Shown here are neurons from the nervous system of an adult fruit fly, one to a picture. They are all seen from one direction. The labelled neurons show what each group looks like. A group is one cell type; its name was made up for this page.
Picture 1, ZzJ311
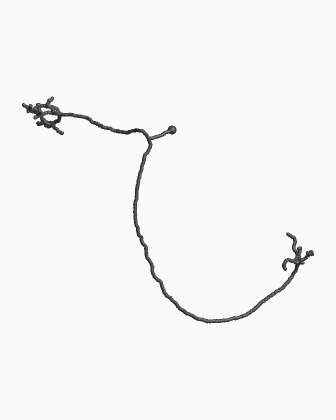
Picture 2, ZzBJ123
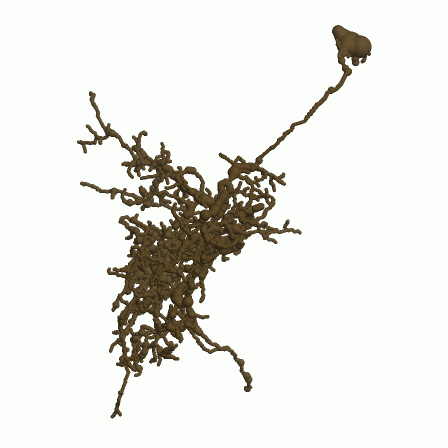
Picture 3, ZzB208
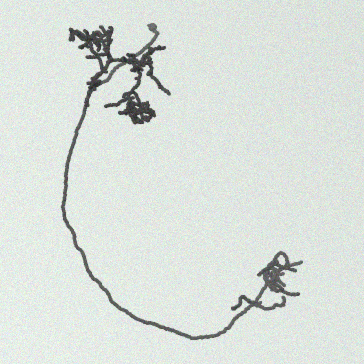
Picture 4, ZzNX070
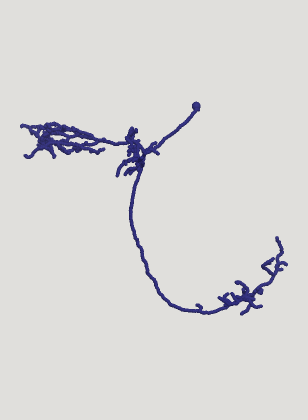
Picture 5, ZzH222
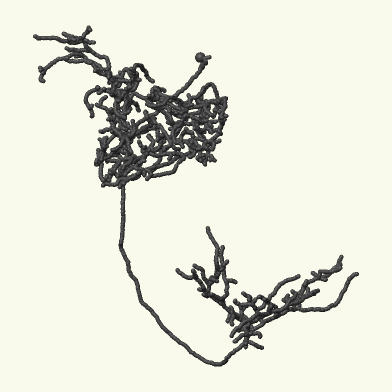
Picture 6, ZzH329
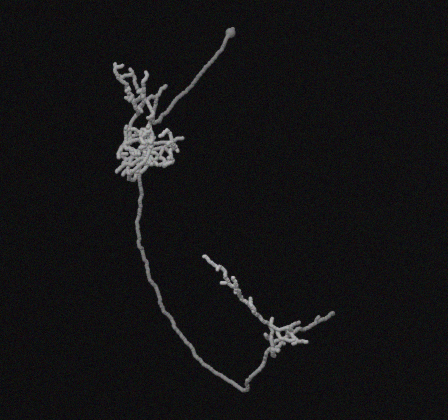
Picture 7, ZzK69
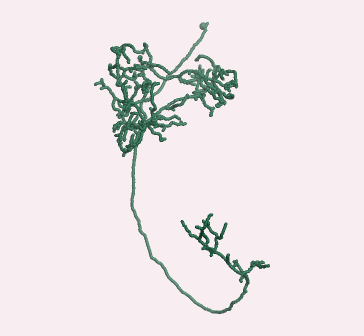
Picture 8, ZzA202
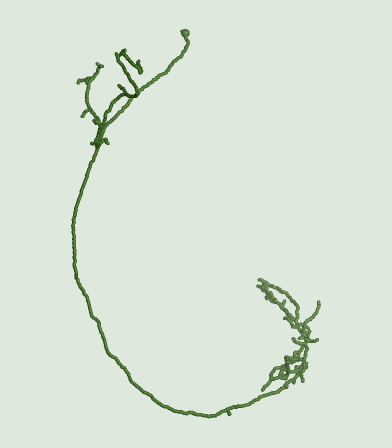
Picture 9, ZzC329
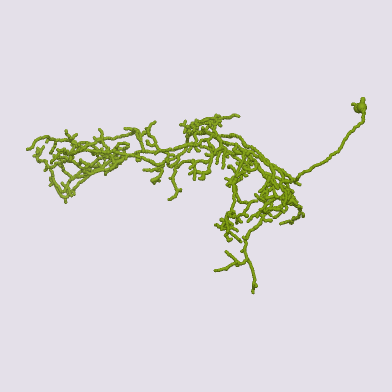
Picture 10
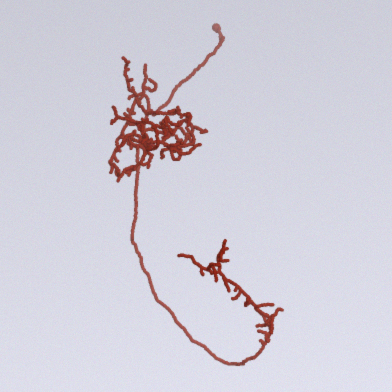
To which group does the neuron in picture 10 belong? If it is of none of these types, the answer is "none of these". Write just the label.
ZzK69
